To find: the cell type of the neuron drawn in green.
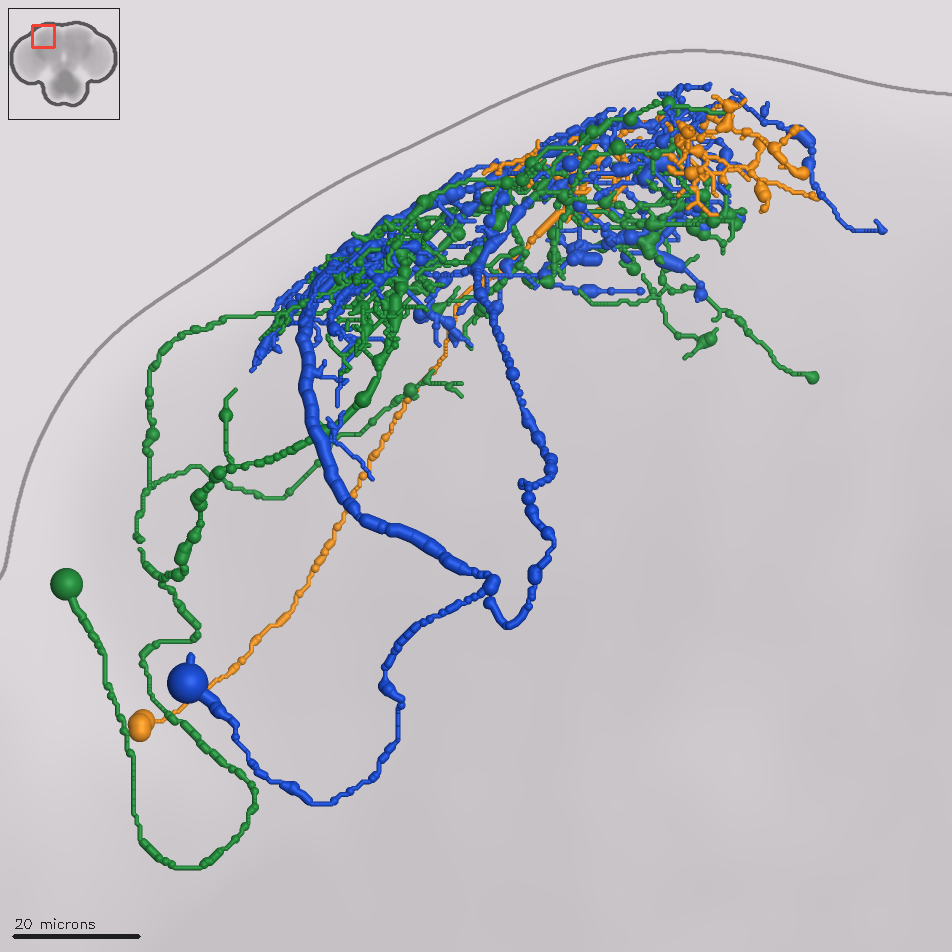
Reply: CB0373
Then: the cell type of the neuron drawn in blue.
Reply: SLP458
